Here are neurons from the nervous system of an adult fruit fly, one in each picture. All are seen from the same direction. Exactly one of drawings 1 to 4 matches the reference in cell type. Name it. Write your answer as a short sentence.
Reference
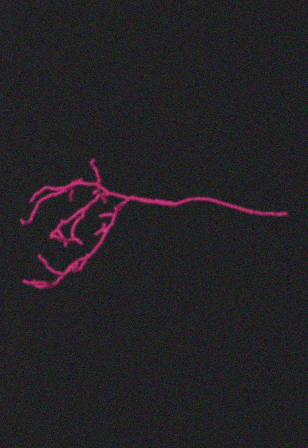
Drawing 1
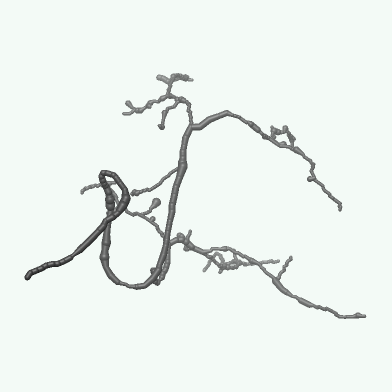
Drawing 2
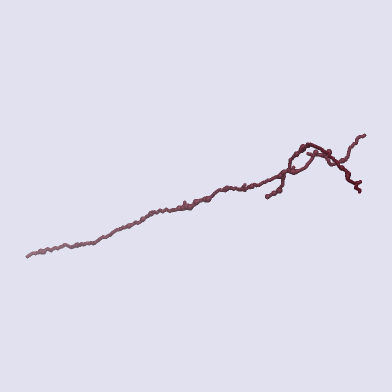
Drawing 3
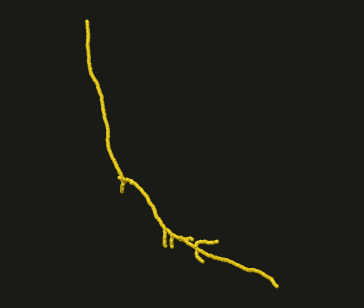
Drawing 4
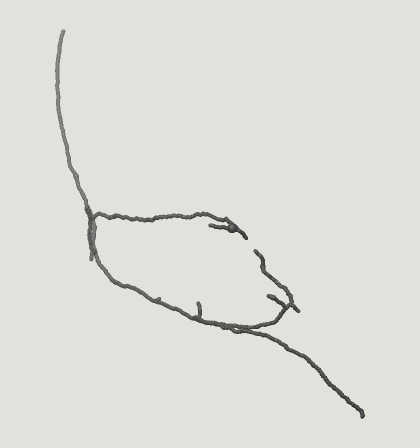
Drawing 1 is of the same cell type.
